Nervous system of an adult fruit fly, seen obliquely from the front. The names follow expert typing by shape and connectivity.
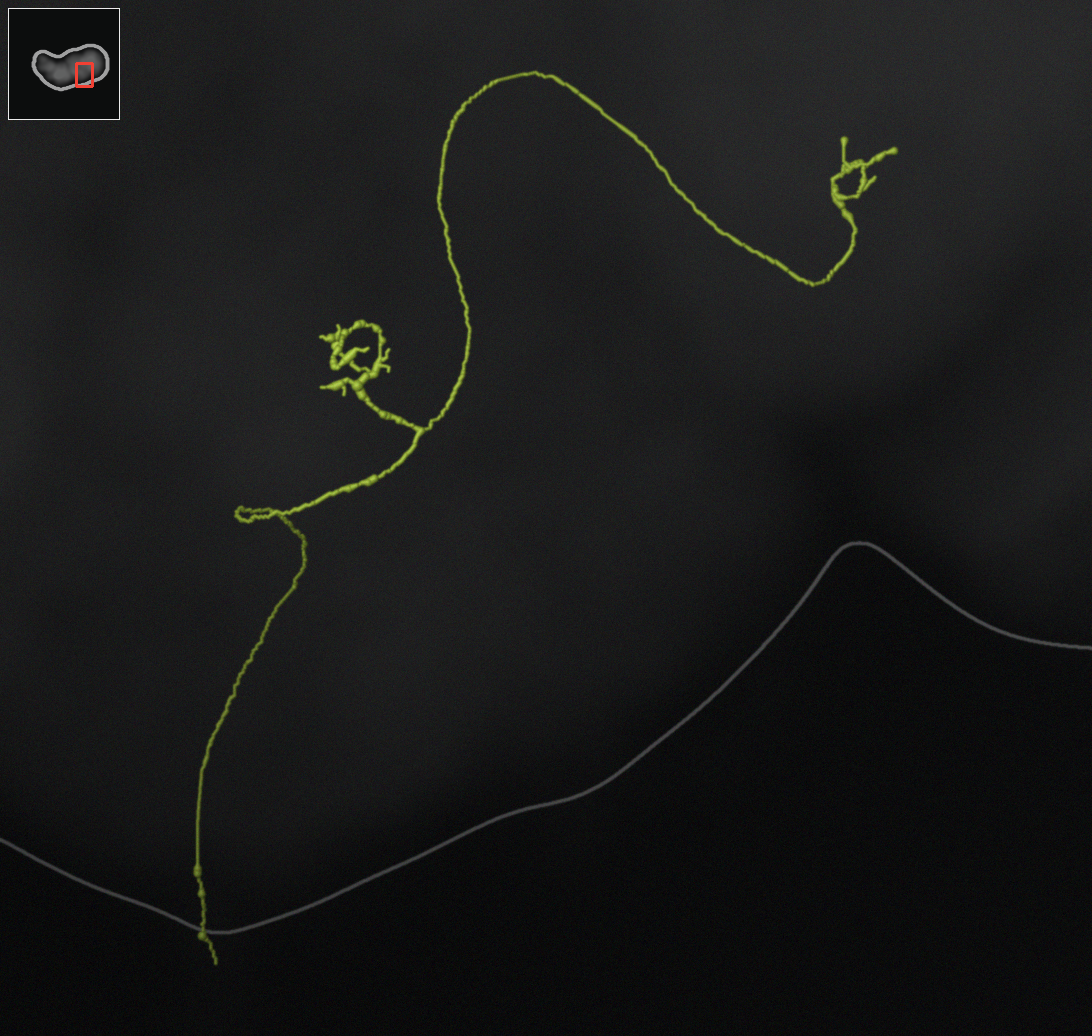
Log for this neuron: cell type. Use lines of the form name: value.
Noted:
cell type: ORN_VC1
